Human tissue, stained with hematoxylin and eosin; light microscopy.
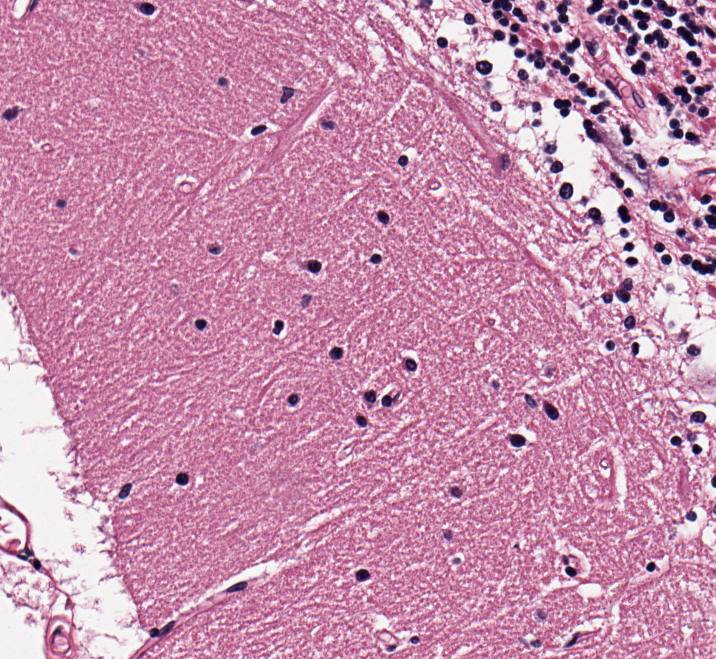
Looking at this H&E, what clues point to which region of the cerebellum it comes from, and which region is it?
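I'd call this the molecular layer. Most of the field is pale pink fibrillary neuropil, its nuclei sparse, small, dark and scattered singly.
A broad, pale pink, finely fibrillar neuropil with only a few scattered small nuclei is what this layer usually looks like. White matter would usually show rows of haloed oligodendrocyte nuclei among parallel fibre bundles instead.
A dense band of cells with small, round, dark nuclei and scant cytoplasm occupies the upper right corner.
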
